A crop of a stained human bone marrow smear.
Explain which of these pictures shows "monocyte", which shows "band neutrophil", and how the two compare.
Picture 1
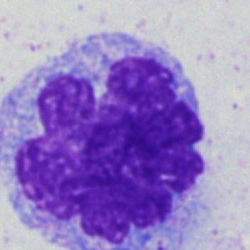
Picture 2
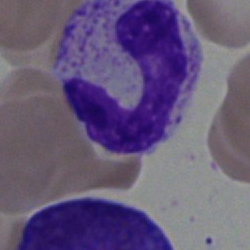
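Quick answer: the monocyte is in picture 1 and the band neutrophil is in picture 2. The monocyte is roughly round, but its edge is slightly irregular and fuzzy, whereas the band neutrophil has a rounded outline with a smooth edge. In the monocyte the nucleus fills most of the cell and leaves a moderate rim of cytoplasm around it. The band neutrophil's nucleus is a curved band bent into a C or horseshoe shape, with its hollow opening toward the upper left of the cell.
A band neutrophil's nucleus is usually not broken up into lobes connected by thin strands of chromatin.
Both have dark purple chromatin: in the monocyte it is clumped, with small paler patches between the clumps, and in the band neutrophil it is dense, with no nucleoli to be seen. The cytoplasm colour differs too, pale grey-blue in the monocyte and pale lilac-grey in the band neutrophil.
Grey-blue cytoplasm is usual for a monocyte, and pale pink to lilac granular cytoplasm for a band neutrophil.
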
